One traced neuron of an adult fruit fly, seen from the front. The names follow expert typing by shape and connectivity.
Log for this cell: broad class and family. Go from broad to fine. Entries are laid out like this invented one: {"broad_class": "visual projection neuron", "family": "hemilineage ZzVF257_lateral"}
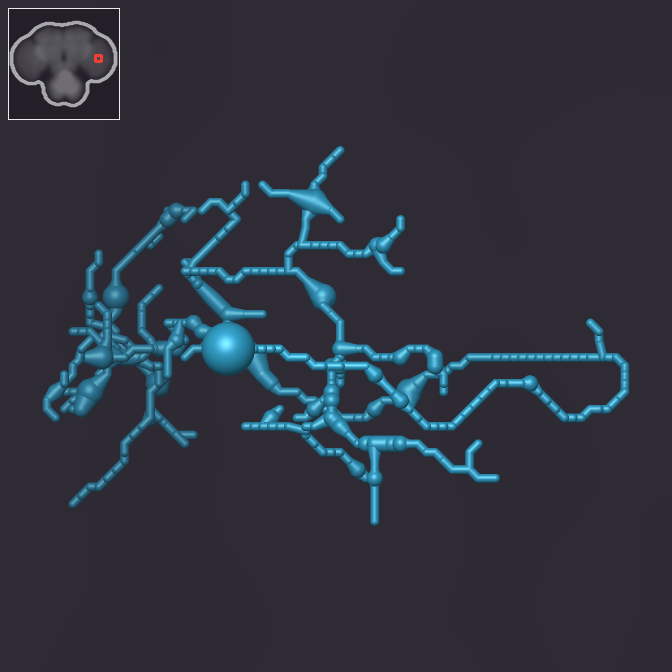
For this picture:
{"broad_class": "optic-lobe intrinsic neuron", "family": "Mi"}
